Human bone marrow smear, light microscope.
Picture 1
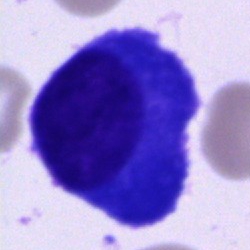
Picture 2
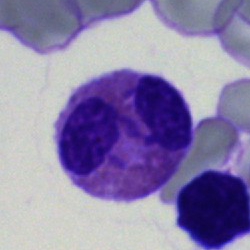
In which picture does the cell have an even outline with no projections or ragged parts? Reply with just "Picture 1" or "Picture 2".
Picture 2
